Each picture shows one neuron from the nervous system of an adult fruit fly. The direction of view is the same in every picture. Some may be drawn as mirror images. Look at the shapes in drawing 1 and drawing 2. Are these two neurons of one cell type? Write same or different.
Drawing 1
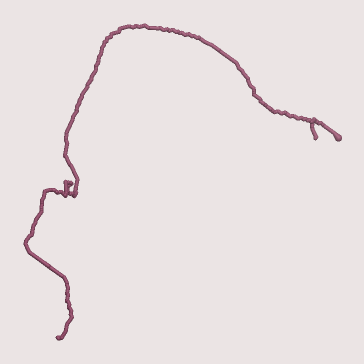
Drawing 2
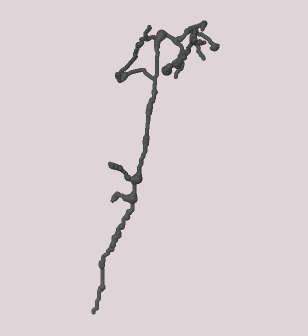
different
